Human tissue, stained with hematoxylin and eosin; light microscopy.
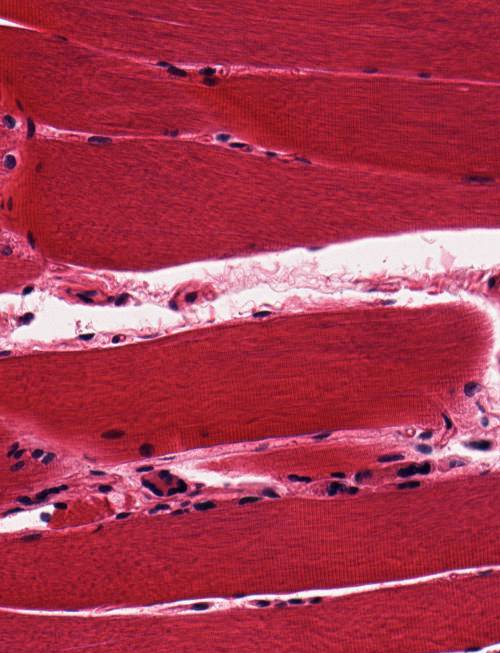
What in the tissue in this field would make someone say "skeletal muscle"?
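This is skeletal muscle, checked point by point.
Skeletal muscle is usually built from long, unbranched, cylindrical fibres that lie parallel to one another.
Point one matches: the long fibres here run roughly horizontally across the field, parallel to one another.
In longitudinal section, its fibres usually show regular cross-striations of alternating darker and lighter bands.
Point two matches: fine transverse cross-striations are visible along the fibres. Also seen: flattened nuclei at the fibre edges rather than centred, and cytoplasm of a deep, even red.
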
